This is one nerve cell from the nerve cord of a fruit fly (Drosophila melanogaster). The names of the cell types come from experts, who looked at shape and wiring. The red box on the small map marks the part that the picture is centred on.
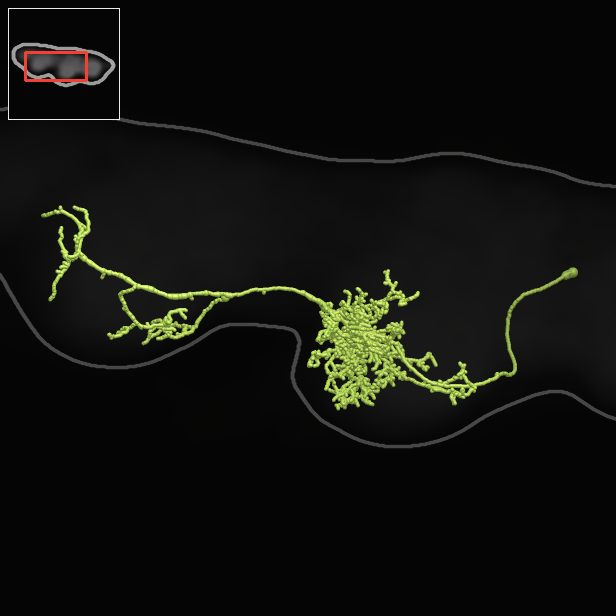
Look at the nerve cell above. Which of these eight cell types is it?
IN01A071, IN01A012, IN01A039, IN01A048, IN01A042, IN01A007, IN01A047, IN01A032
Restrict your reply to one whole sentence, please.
With respect to cell type, this neuron is IN01A007.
